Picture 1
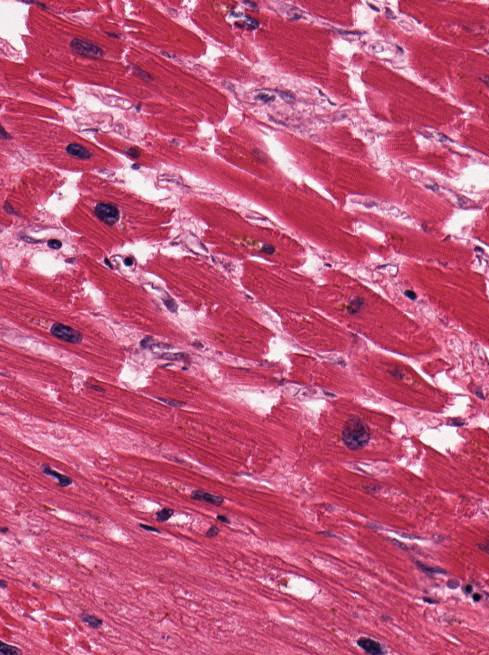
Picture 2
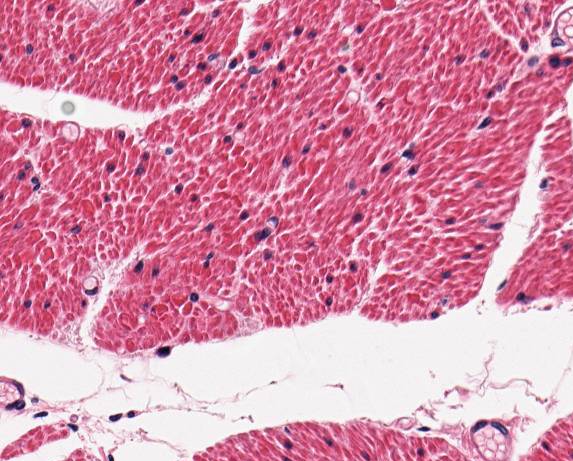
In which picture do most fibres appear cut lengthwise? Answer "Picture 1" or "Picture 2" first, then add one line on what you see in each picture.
Picture 1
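In picture 1: Muscle fibres fill the whole field and run obliquely from upper left toward lower right.
In picture 2: Most muscle fibres are cut across, giving a mosaic of small rounded profiles.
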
